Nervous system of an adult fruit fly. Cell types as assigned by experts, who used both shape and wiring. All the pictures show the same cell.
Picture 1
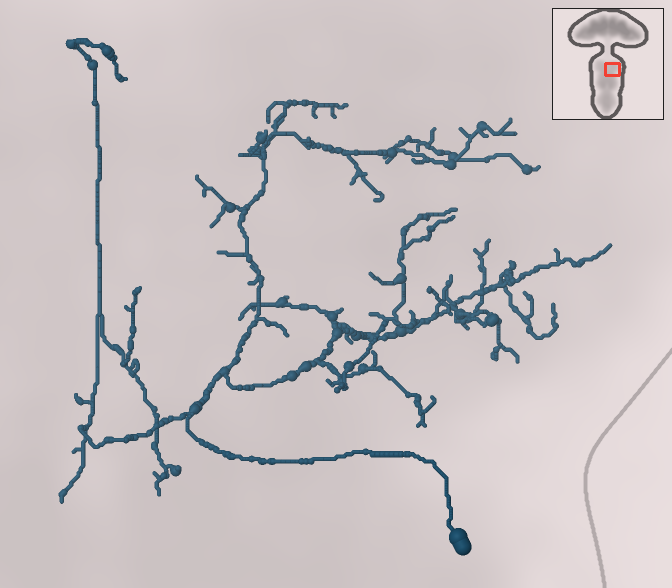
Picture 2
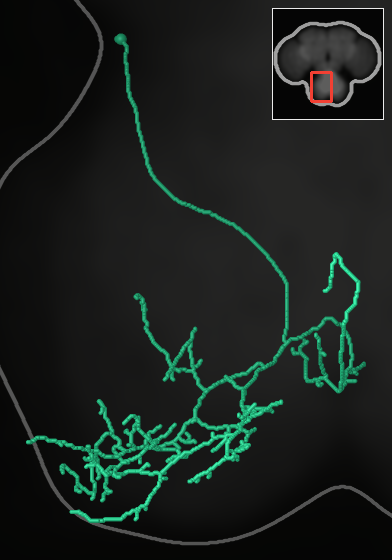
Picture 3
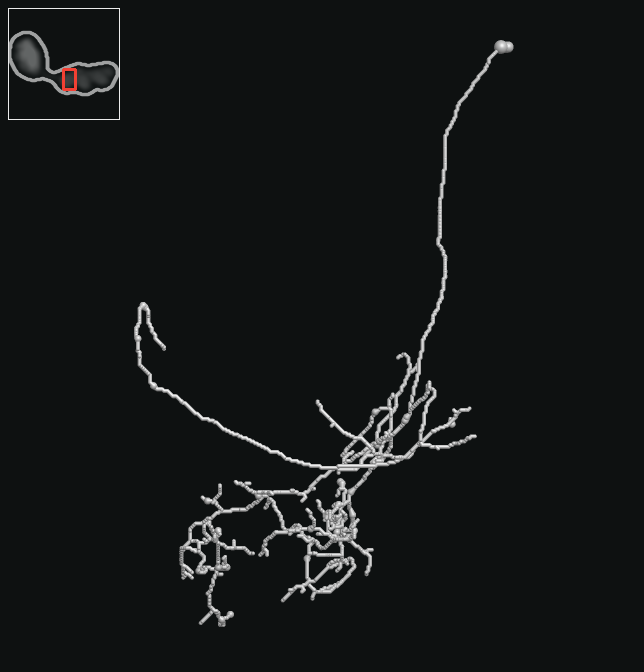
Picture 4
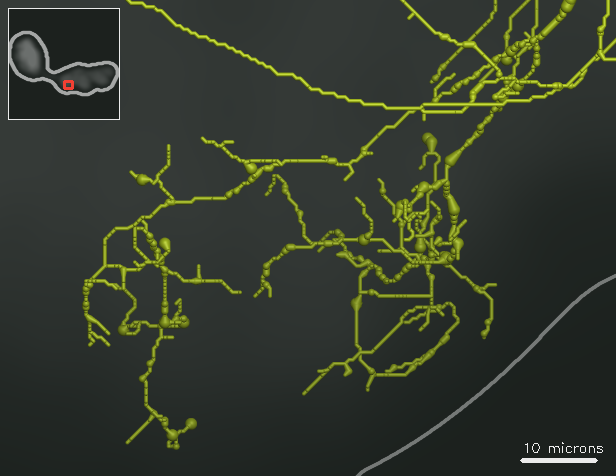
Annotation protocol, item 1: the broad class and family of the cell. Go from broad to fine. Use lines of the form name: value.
broad class: nerve-cord intrinsic neuron
family: hemilineage 23B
